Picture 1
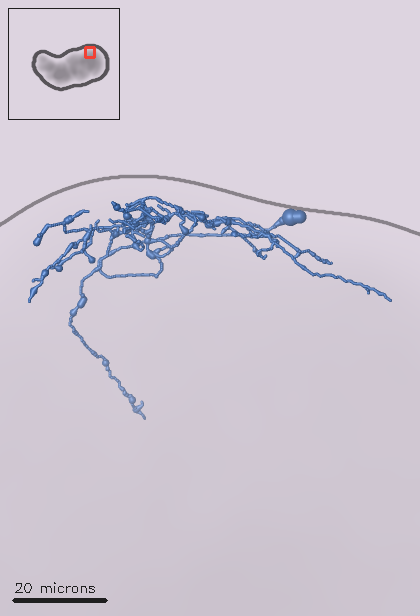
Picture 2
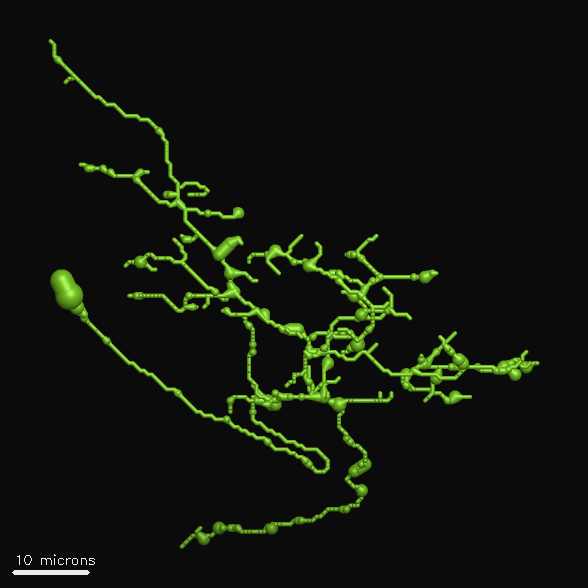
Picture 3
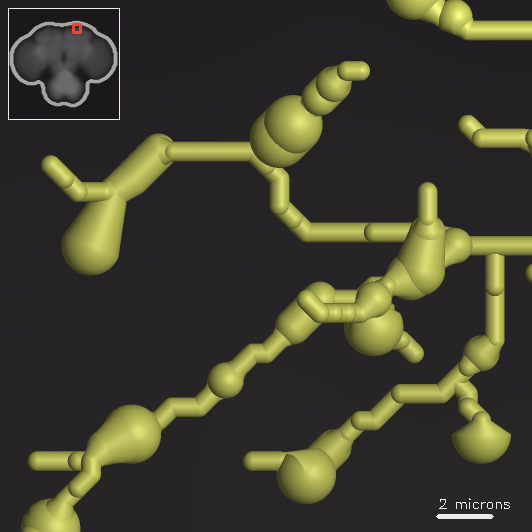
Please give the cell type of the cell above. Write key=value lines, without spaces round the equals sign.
cell_type=CB1154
